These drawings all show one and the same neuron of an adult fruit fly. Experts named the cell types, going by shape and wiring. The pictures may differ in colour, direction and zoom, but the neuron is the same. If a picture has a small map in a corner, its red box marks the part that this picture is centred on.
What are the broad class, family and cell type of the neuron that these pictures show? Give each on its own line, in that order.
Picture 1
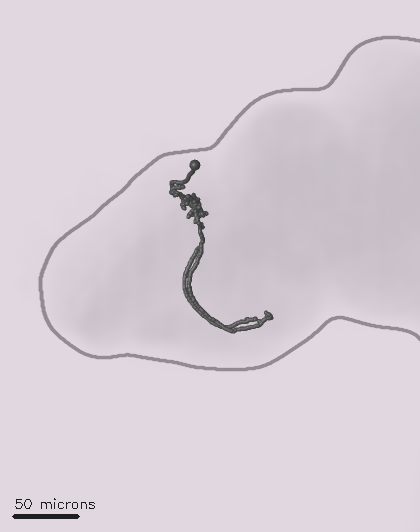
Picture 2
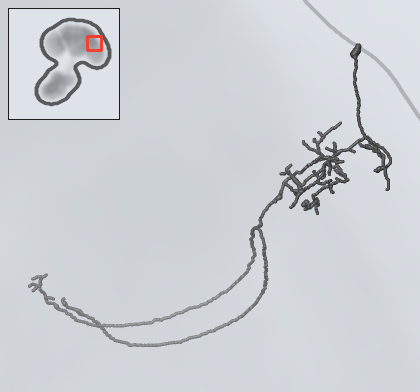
optic-lobe intrinsic neuron
Tm
Tm5c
